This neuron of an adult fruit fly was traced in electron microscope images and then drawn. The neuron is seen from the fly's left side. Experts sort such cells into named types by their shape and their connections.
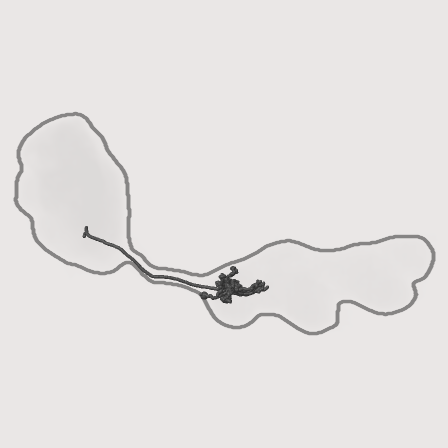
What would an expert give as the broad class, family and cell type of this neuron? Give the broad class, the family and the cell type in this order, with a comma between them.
ascending neuron, hemilineage 08B, AN08B043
